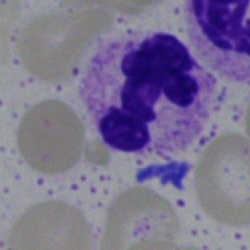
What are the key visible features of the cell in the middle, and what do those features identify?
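Several lobes, joined in a chain, make up the nucleus of this roughly round cell. No nucleoli can be seen in it. Fine, small pinkish-violet granules fill the cytoplasm. The name of this cell is segmented neutrophil.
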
